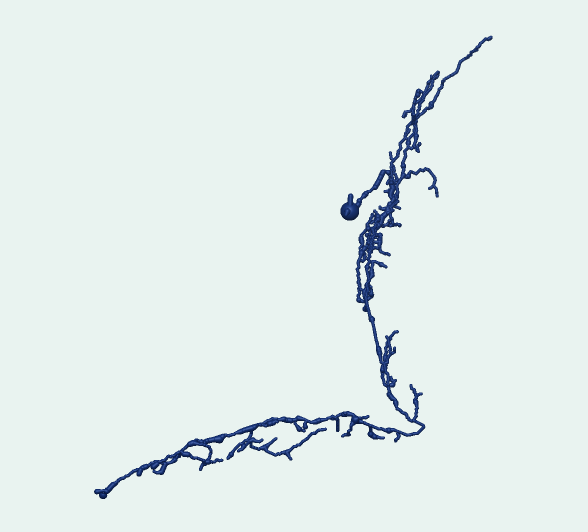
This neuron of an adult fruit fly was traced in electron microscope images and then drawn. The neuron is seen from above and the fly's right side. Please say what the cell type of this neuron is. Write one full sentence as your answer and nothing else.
Among cell types, the one for this neuron is DN1pA.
